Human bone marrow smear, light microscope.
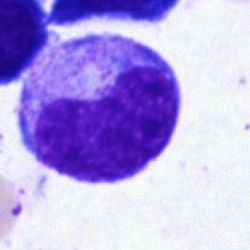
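Metamyelocyte, central cell of a stained human bone marrow smear: nucleus indented along its upper border, kidney-shaped; chromatin dark purple and patchy, not fine and even. Cytoplasm pale blue-grey, paler within the nuclear indentation, with fine pinkish-purple granules scattered throughout.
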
